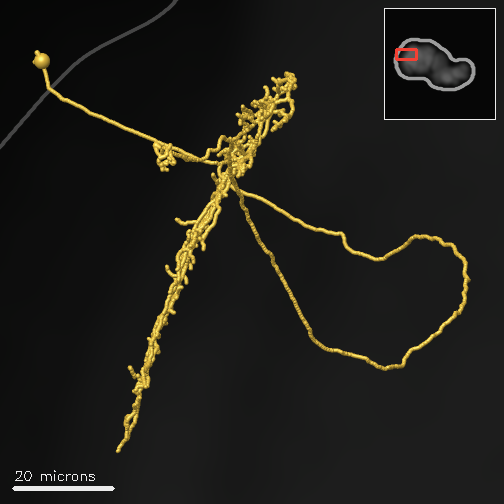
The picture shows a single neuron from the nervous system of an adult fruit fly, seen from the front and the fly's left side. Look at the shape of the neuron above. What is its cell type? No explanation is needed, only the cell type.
MeTu3a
